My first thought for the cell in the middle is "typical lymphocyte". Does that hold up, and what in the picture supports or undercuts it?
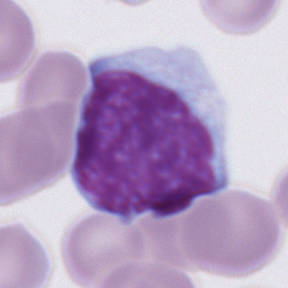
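Look first at the outline: irregular, with angular corners instead of a smooth round edge. There is a single unlobed nucleus, its chromatin dark purple and clumped, with small pale gaps between the clumps. The cytoplasm is pale blue without visible granules, forming a wider band on the upper right of the nucleus than on the lower left. The nucleus covers about 70% of the cell's area.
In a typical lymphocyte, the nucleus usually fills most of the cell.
Weighed against monocyte, that large nuclear share speaks for typical lymphocyte. So yes, typical lymphocyte fits.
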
